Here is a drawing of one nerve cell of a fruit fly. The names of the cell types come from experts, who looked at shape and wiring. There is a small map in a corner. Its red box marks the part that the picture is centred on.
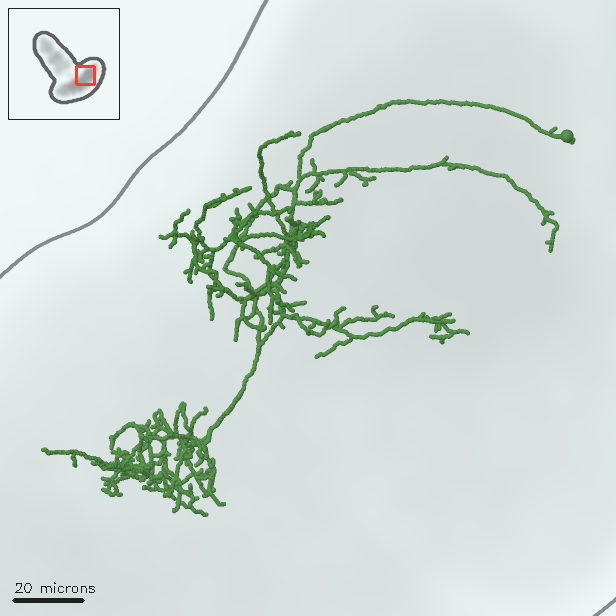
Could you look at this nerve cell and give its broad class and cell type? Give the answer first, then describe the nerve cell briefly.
This is a central-brain intrinsic neuron. It is of cell type SMP284_b. Its cell body lies at the upper right of the picture. By the scale bar it is about 160 microns wide in this view. The picture shows dozens of branch ends.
